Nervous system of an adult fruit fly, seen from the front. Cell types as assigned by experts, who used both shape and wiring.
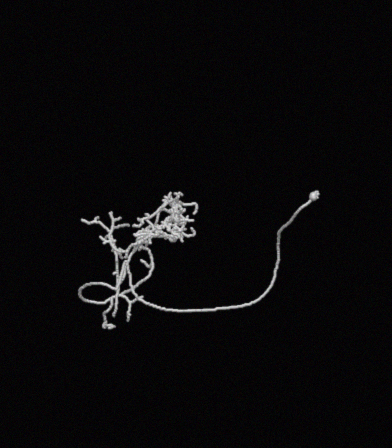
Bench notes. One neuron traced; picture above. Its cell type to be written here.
IN01A050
